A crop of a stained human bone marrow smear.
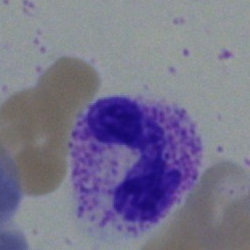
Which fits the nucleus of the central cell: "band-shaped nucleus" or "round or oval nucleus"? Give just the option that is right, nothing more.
Band-shaped nucleus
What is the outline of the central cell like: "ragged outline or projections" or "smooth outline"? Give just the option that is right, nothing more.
Ragged outline or projections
